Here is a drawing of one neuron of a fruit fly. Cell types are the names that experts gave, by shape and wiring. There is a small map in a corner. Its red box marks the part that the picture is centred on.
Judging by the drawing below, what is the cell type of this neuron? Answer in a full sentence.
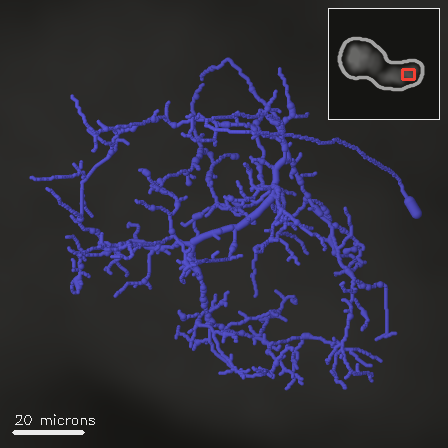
The cell type is IN03A067.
